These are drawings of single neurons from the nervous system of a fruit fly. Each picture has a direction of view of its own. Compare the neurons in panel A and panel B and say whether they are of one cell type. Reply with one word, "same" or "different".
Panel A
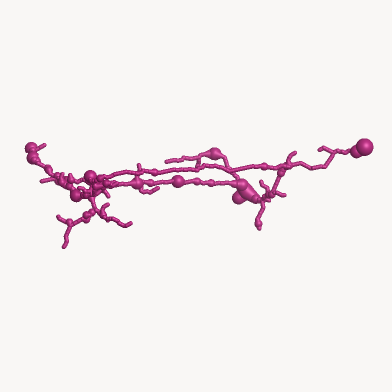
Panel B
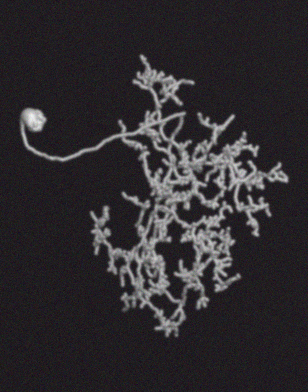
different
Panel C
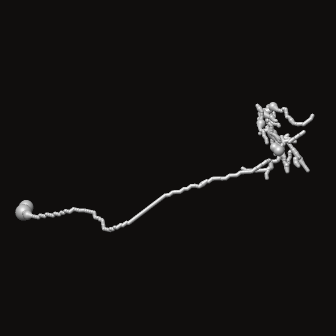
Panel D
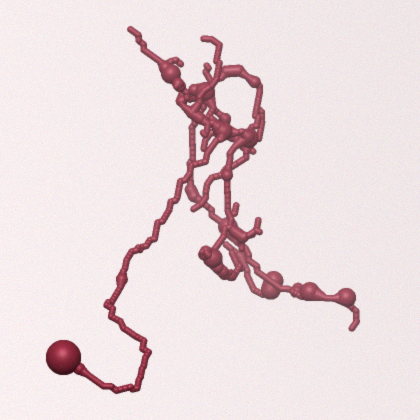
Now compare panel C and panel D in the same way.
same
